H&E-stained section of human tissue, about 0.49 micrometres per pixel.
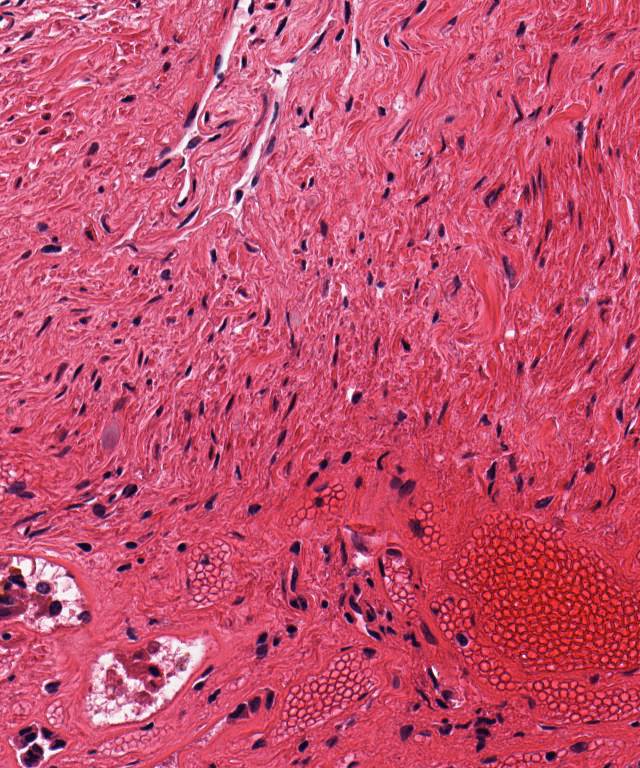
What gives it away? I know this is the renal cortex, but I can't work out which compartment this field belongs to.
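This is dense connective tissue. Dense pink fibrous stroma fills the upper two-thirds of the field, its scattered nuclei dark, slender and spindle-shaped.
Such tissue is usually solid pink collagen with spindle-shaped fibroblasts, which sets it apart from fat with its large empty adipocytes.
The fibres here are wavy and run in varied directions rather than in a single parallel bundle. Rounded clustered structures occupy the lower third, and at the lower right lies a large oval cluster of tightly packed bright red round profiles.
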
